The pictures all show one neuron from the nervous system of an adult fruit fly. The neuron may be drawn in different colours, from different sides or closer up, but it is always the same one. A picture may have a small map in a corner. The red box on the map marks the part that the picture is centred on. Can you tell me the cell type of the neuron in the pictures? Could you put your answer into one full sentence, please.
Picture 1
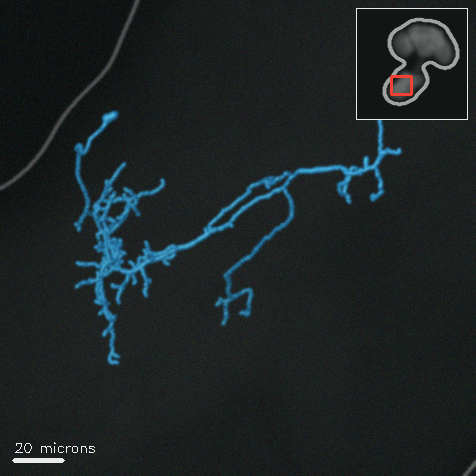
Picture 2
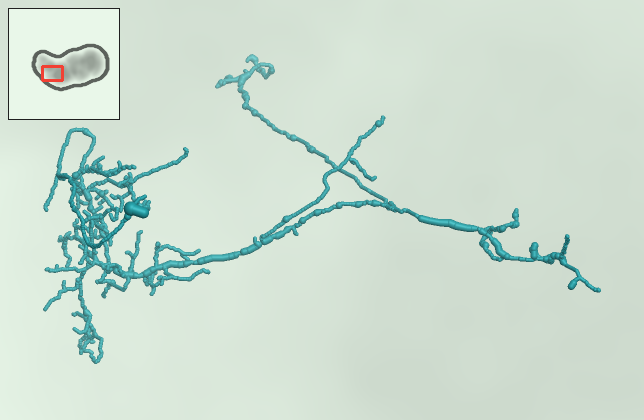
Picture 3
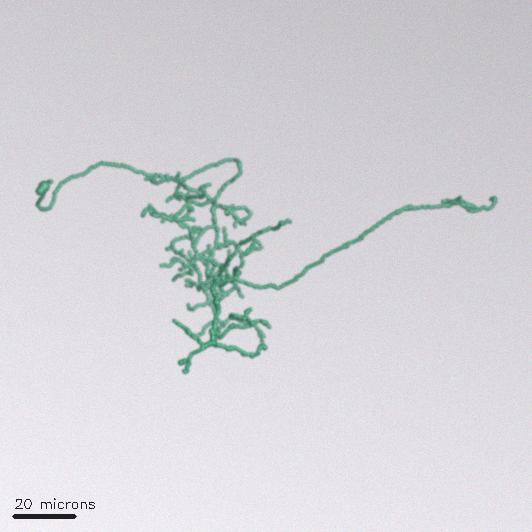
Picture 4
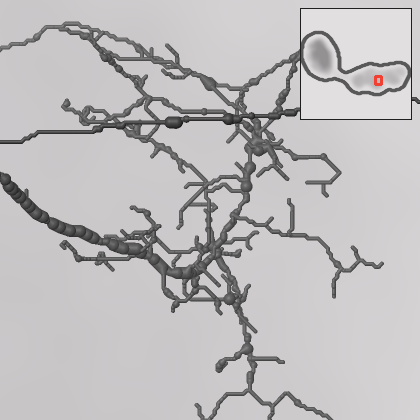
This neuron carries the cell type designation IN19A093.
